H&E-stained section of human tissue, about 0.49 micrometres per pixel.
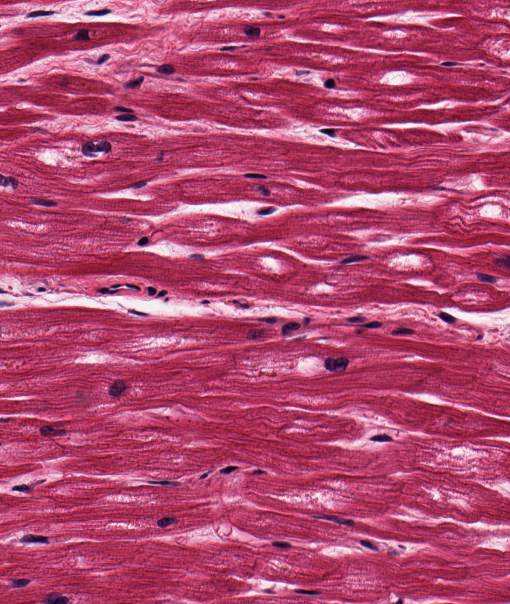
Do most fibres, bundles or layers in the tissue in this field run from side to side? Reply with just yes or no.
Yes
